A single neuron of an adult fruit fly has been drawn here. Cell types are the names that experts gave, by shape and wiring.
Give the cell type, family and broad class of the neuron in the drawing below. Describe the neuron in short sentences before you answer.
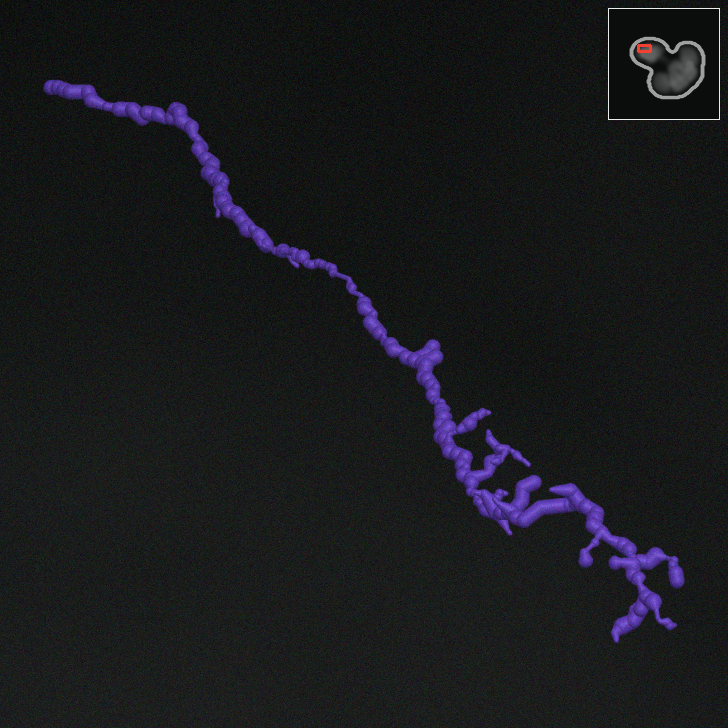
The drawing shows no cell body. In this view it is about as wide as it is tall. The cell type is SNpp47. The name of its family is class mechanosensory proprioceptive. Its broad class is sensory neuron entering the nerve cord.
